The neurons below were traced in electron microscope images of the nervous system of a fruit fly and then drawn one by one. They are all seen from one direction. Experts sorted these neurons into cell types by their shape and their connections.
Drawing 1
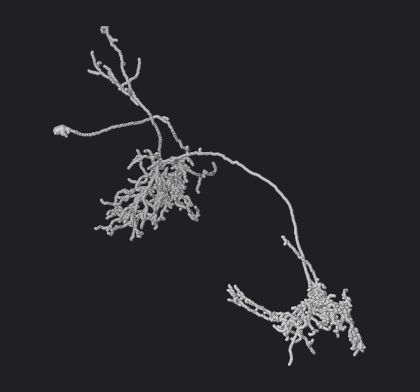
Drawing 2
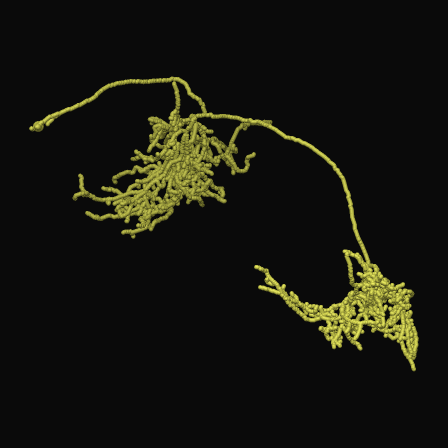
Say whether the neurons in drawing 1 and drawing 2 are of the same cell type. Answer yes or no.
yes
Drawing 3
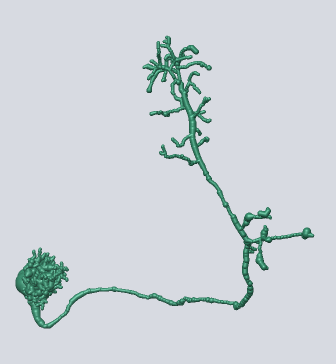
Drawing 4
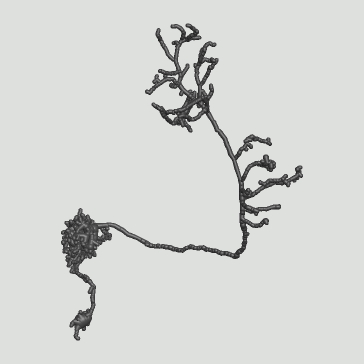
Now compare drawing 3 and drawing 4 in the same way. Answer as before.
no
